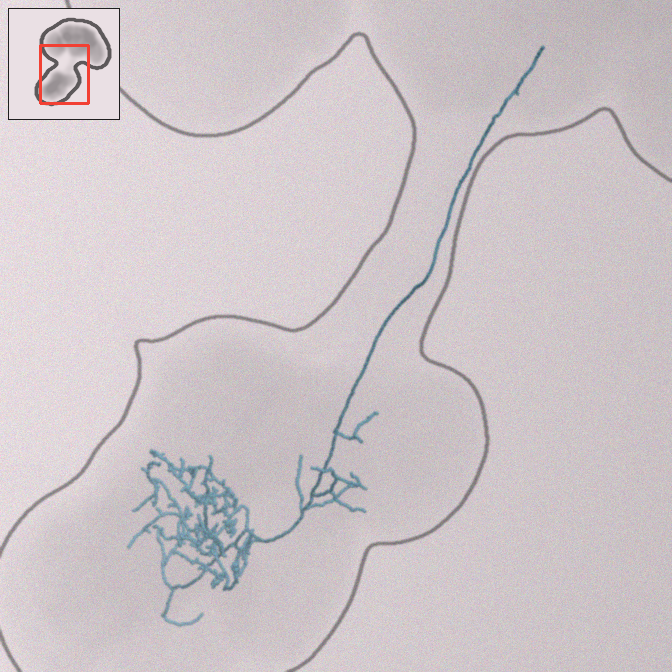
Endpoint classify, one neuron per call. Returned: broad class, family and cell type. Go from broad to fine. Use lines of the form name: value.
broad class: ascending neuron
family: hemilineage 05B
cell type: AN05B048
